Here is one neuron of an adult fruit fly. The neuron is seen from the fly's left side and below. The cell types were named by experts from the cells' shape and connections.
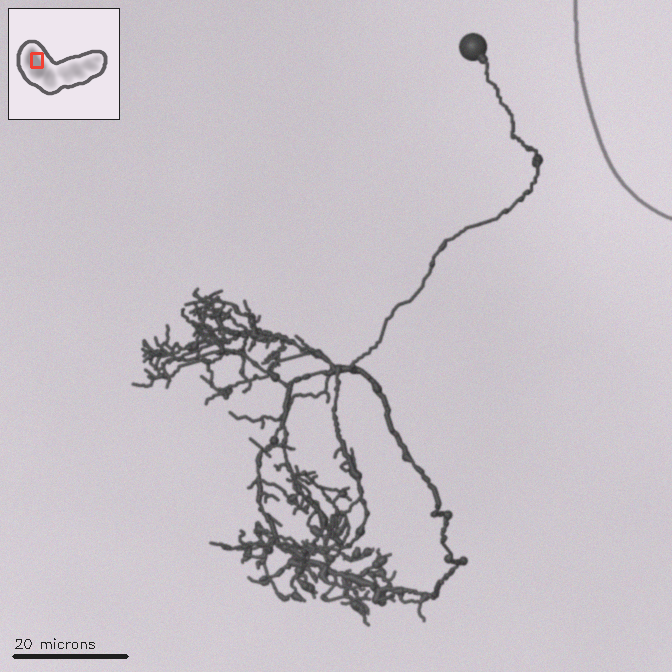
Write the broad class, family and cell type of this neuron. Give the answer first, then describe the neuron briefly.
This is a central-brain intrinsic neuron. Its family is called class CX. Its cell type is hDeltaC. By the scale bar it is about 100 microns tall in this view. In this view it is taller than it is wide.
